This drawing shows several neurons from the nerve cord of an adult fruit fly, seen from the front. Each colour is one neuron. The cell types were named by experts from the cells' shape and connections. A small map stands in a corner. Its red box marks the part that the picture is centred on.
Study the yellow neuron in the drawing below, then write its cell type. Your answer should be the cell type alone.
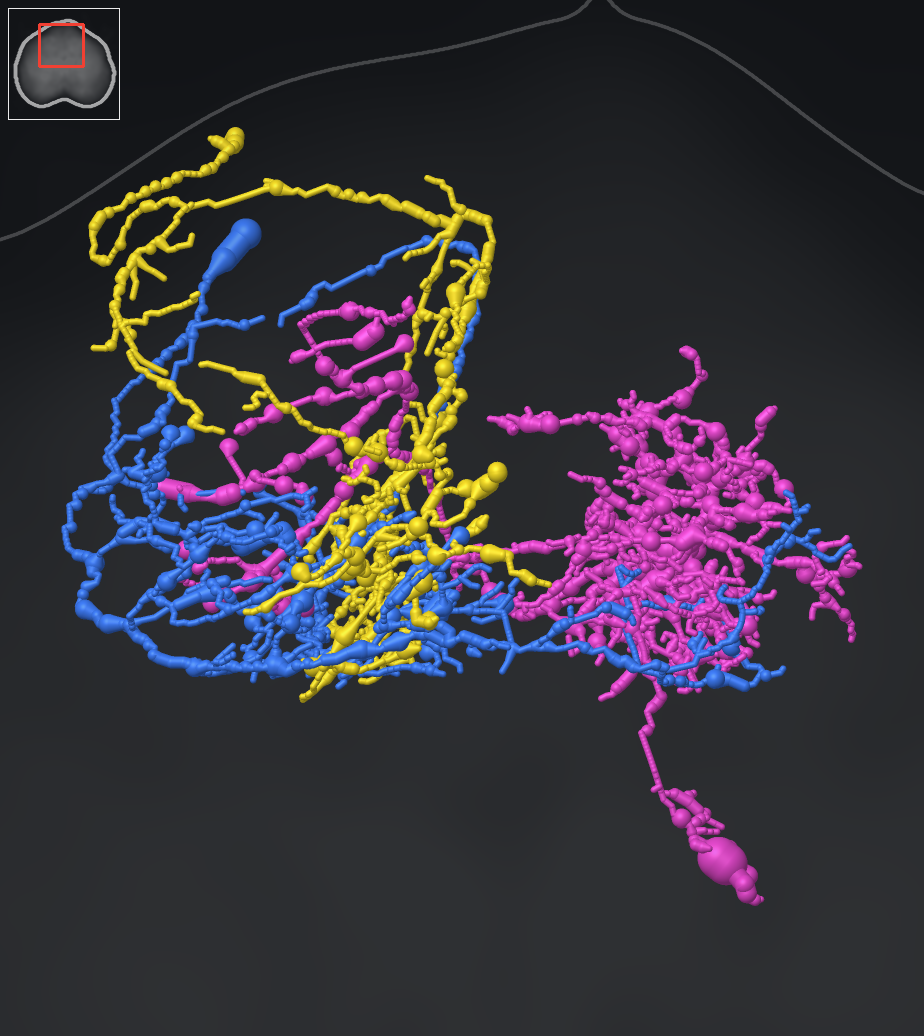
SNxx23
